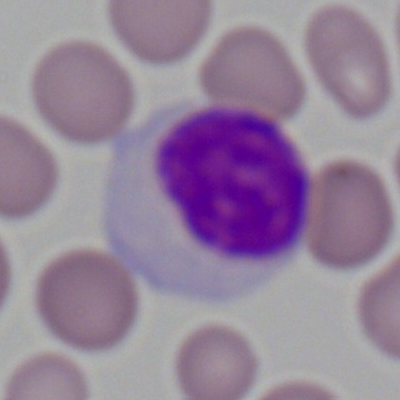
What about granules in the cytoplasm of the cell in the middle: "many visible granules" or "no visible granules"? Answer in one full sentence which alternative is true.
The cytoplasm of the cell shows no visible granules.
